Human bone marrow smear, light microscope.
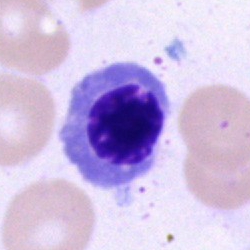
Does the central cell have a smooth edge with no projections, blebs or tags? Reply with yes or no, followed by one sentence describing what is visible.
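No. The cell outline is slightly irregular with small bulges rather than smoothly round.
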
